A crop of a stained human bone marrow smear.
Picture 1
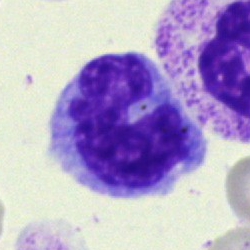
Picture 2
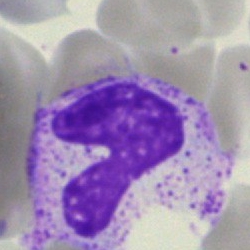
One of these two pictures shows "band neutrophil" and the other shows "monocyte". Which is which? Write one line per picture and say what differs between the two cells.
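Picture 1: monocyte. The nucleus fills most of the cell, leaving a modest rim of cytoplasm.
Picture 2: band neutrophil. The cytoplasm is plentiful and pale pinkish-lilac.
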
